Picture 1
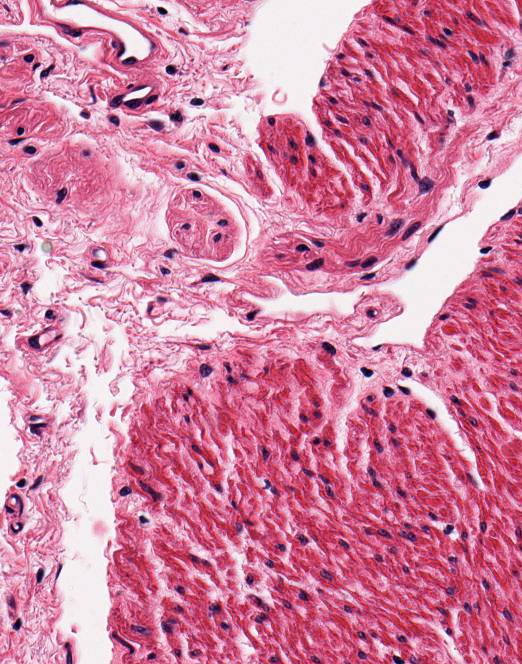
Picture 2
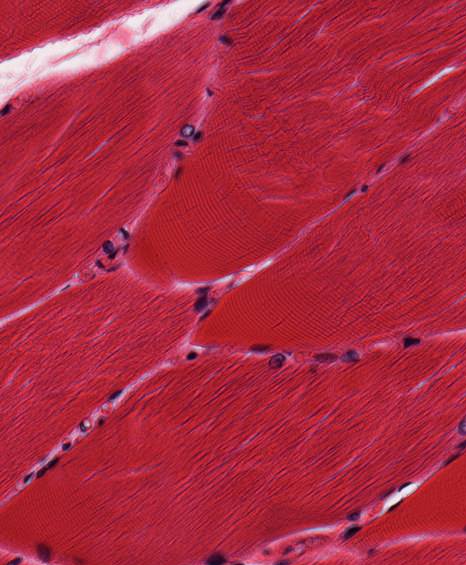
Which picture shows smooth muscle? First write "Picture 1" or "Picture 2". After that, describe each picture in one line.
Picture 1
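What picture 1 shows: A large bundle of smooth muscle fills the lower right of the field, and a smaller bundle lies at the upper right.
What picture 2 shows: Fine transverse cross-striations are visible across the muscle fibres.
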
